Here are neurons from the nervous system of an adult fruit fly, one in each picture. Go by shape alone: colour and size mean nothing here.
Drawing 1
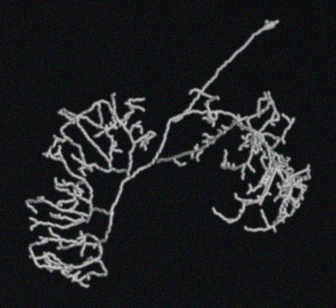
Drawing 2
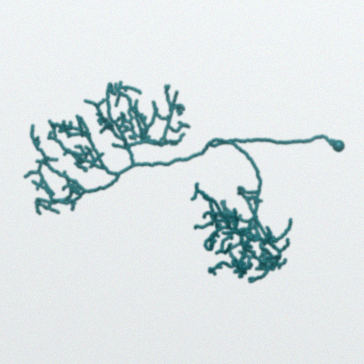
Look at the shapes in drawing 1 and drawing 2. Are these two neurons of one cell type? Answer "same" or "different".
same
